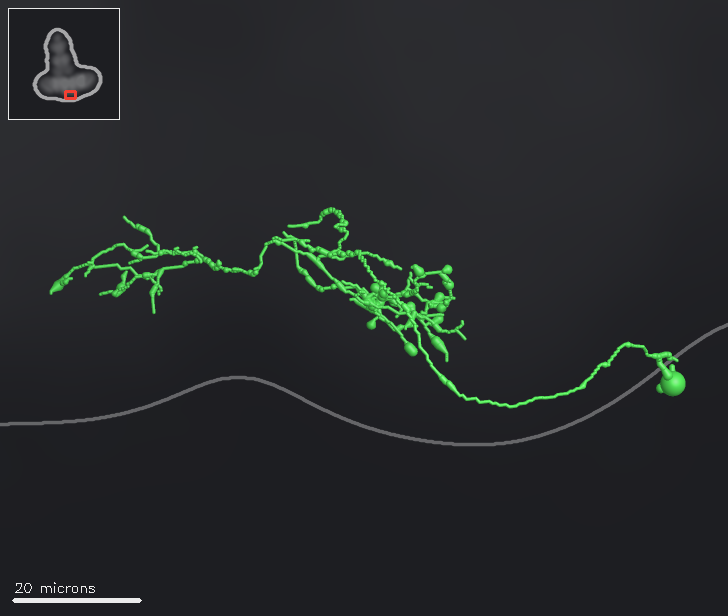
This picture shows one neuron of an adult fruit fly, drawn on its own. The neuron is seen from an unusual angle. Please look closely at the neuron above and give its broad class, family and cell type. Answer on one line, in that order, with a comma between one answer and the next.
central-brain intrinsic neuron, hemilineage TRdm, GNG395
